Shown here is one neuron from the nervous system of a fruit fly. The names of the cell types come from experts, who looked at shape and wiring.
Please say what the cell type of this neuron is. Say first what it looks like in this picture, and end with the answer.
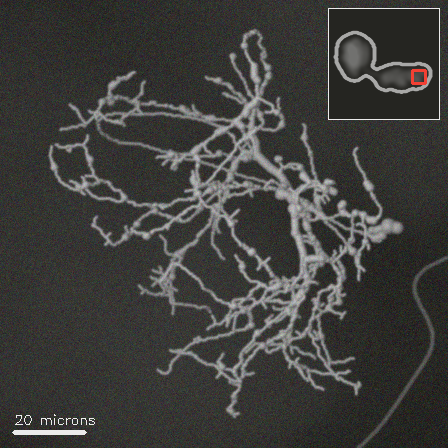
Its cell body lies on the right of the picture. From top to bottom in the picture it spans about 110 microns. The picture shows dozens of branch ends. It is a nerve-cord intrinsic neuron. The cell type is IN03A041.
